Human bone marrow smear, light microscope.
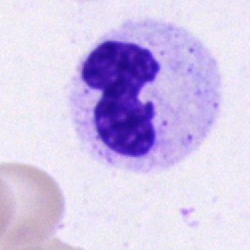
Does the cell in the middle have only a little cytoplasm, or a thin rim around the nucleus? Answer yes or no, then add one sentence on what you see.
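No. The cytoplasm is plentiful and pale lilac.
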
